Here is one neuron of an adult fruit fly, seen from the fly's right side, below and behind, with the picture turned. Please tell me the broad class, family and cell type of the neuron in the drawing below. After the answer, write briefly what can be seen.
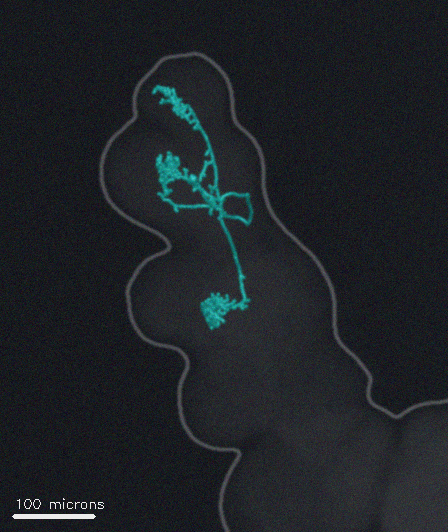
Its broad class is nerve-cord intrinsic neuron. The family is hemilineage 14B. Its cell type is IN14B008. From top to bottom in the picture it spans about 300 microns. In this view it is taller than it is wide.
